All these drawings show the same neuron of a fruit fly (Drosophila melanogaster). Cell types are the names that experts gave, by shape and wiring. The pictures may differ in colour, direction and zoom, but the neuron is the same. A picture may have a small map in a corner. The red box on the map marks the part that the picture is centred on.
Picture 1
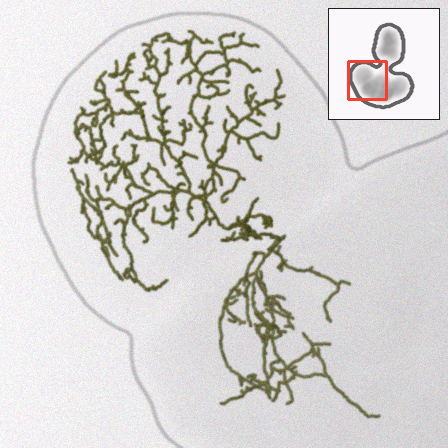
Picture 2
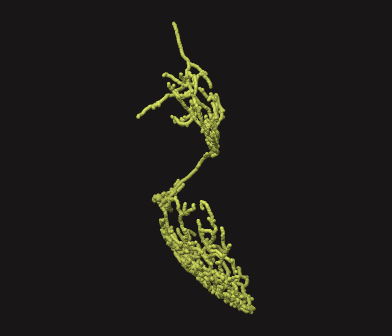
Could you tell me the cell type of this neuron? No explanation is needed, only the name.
aMe17b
